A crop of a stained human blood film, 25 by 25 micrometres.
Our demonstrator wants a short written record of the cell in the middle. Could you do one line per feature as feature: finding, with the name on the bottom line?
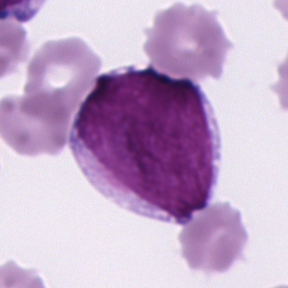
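Chromatin: fine texture, evenly spread, no coarse dark clumps
Cytoplasm: pale blue-grey crescent, widest at the lower left
Other sides: only a very thin rim around the nucleus
Vacuoles: none visible
Nuclear share: about 80% of the cell's area
Name: myeloblast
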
